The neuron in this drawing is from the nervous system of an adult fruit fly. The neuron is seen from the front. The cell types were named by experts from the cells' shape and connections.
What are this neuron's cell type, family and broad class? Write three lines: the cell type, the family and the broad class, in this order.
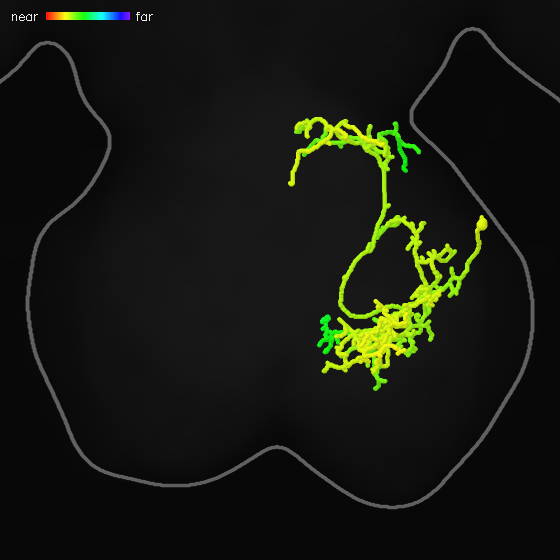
IN17A084
hemilineage 17A
nerve-cord intrinsic neuron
